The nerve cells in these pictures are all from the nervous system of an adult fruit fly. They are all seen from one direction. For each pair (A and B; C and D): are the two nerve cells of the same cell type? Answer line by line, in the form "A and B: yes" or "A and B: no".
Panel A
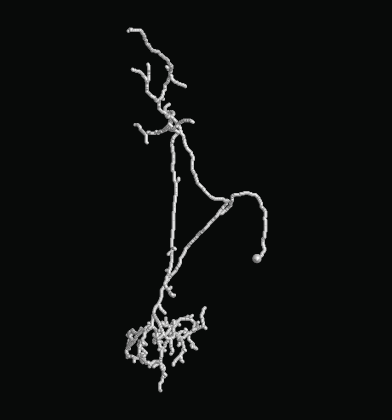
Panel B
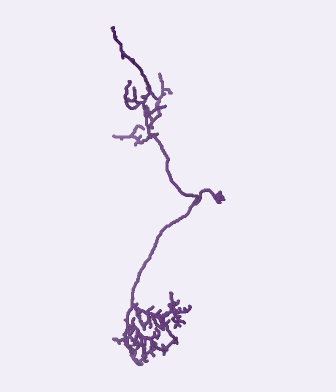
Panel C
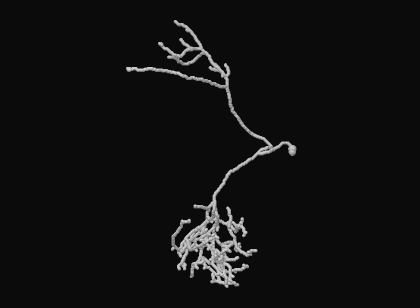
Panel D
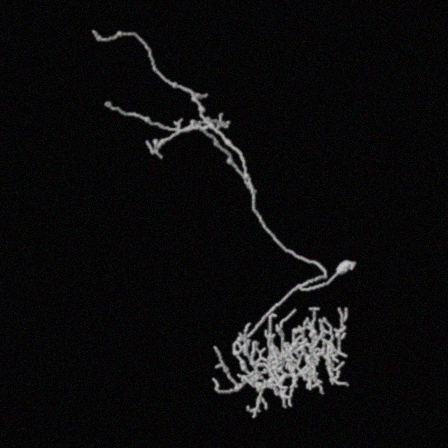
A and B: yes
C and D: yes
